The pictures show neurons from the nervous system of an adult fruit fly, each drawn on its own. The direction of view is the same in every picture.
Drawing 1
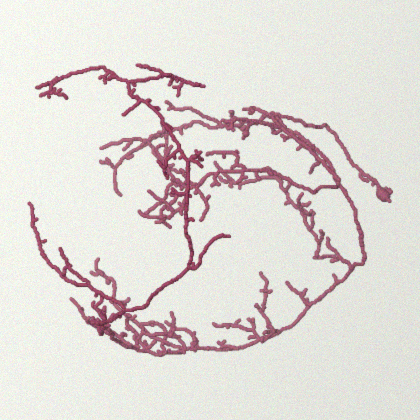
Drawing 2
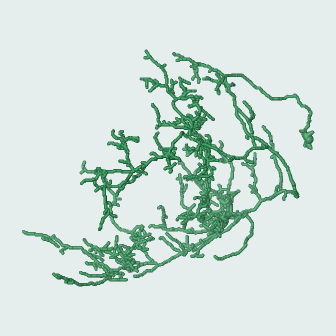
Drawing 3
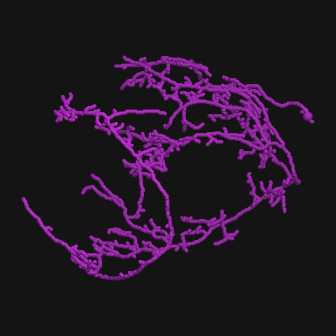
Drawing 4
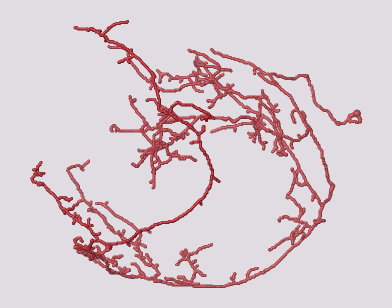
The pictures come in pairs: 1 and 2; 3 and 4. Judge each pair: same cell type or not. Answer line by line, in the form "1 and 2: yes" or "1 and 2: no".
1 and 2: no
3 and 4: yes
